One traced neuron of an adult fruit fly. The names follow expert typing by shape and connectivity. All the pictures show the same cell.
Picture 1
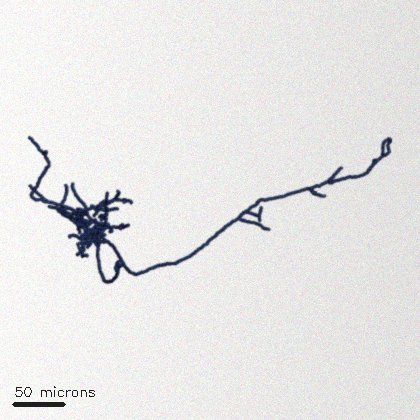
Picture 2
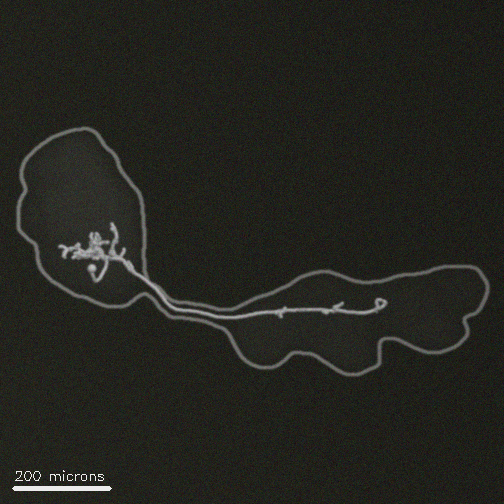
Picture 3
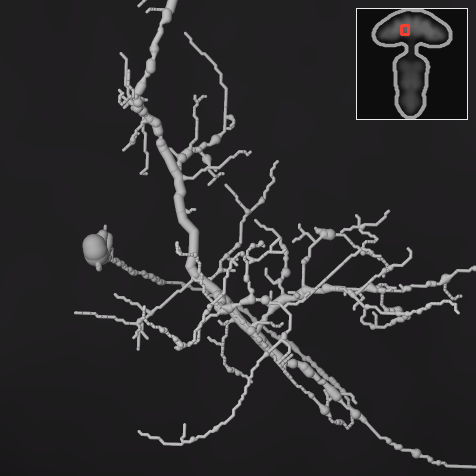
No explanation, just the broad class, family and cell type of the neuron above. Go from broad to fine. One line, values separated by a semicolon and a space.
descending neuron; hemilineage LB7; DNge091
